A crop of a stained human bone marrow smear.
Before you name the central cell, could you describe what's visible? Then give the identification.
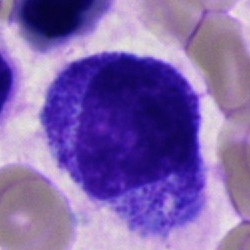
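This one's roughly round in outline, with the nucleus pushed off-centre toward the upper right. Its chromatin is dense and stains very dark purple. Dark purple granules speckle the cytoplasm. That's a promyelocyte.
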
